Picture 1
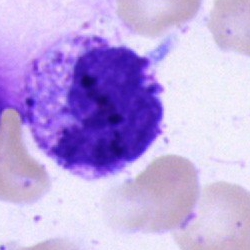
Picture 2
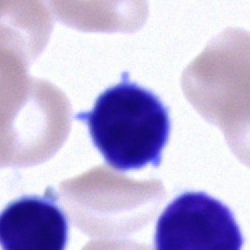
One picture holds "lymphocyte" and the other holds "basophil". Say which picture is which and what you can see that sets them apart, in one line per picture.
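Picture 1 shows a basophil: Small purple granules are scattered through the cytoplasm.
Picture 2 shows a lymphocyte: No granules are seen in the cell.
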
